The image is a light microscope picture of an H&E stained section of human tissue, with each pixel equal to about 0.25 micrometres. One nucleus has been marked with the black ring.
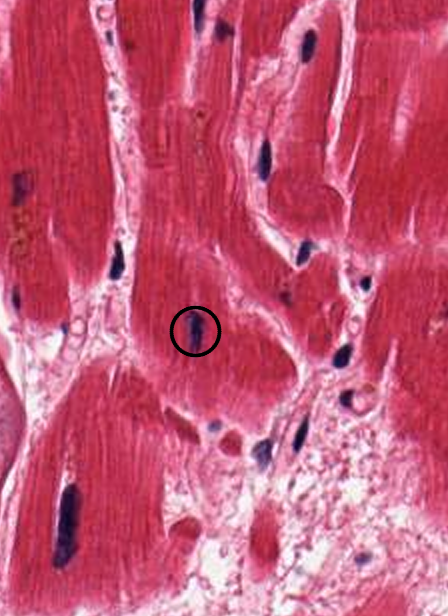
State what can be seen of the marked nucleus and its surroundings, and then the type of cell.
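The nucleus is elongated and dark purple-blue, with its long axis running along the length of the fibre it sits in. The nucleus lies well inside the fibre, away from its edges, with pink cytoplasm on all sides. The cytoplasm is abundant and deep pink-red, with fine streaks running lengthwise along the fibre. The cell forms part of a broad fibre running roughly top to bottom, separated from neighbouring fibres by narrow pale spaces that hold small dark nuclei. This is a cardiomyocyte.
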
